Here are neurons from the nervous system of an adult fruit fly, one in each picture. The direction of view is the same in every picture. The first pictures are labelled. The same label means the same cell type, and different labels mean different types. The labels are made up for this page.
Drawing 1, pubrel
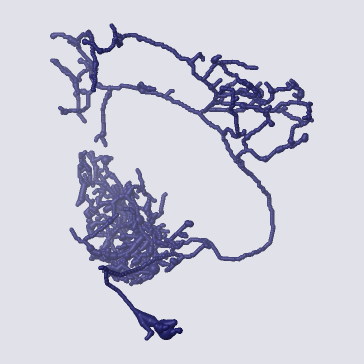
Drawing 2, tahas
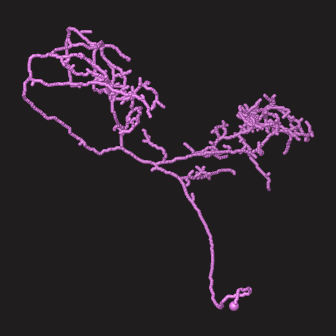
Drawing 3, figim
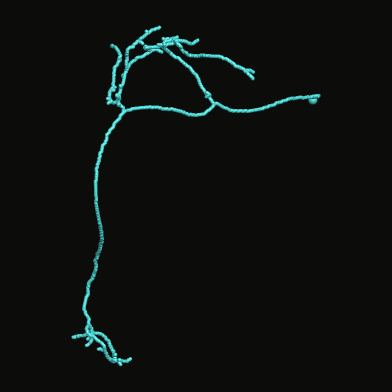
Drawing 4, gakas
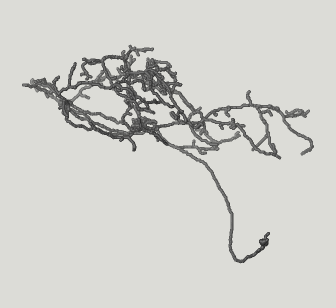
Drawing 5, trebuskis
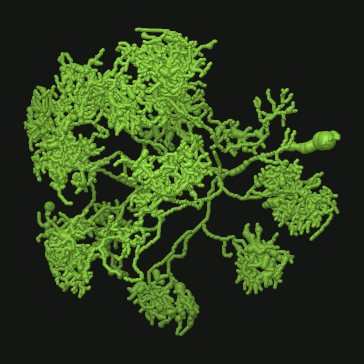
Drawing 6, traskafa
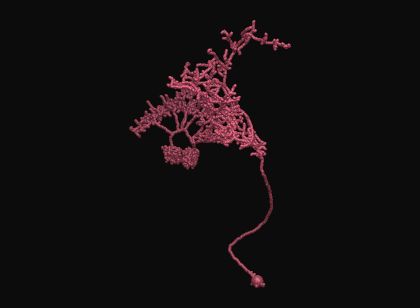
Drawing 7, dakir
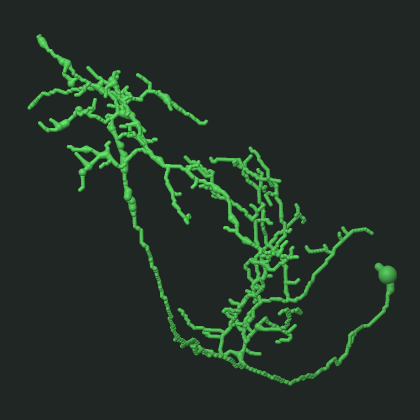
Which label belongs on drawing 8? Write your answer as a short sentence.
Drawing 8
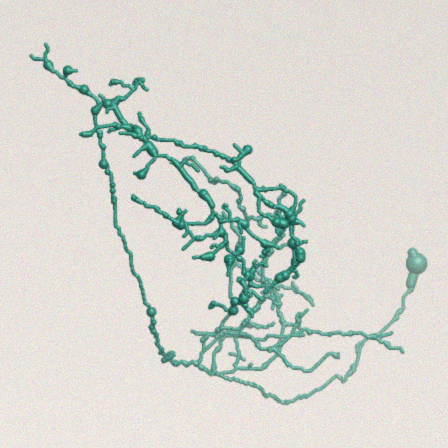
It belongs to dakir.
